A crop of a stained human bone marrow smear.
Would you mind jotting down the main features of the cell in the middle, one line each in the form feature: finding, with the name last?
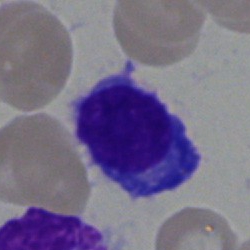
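Chromatin: dark purple, dense throughout the nucleus
Colour: the cytoplasm is a deep blue
Spread: most visible cytoplasm lies lower right of the nucleus
Edge: look for the small knob projecting from the top
Name: plasma cell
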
